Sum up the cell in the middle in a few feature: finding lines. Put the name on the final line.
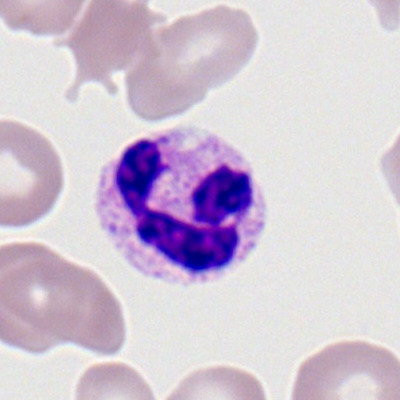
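Outline: round, smooth edge
Nucleus: separate lobes, just narrow links joining them
Chromatin: dark purple, coarsely clumped
Granules: fine, small, lilac, scattered through the cytoplasm
Name: segmented neutrophil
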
